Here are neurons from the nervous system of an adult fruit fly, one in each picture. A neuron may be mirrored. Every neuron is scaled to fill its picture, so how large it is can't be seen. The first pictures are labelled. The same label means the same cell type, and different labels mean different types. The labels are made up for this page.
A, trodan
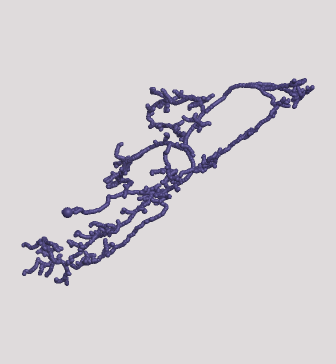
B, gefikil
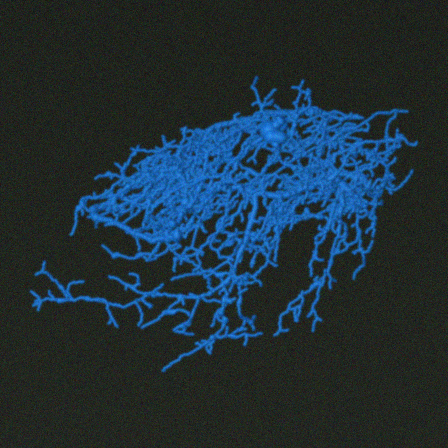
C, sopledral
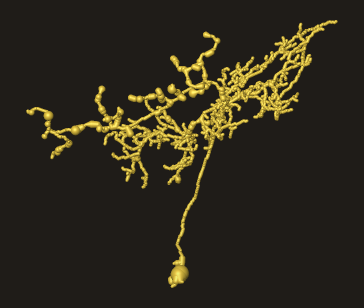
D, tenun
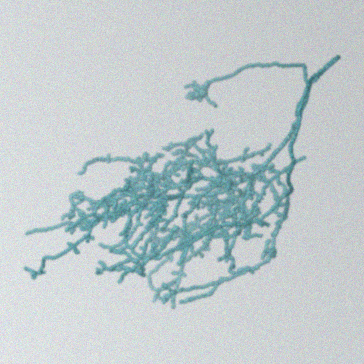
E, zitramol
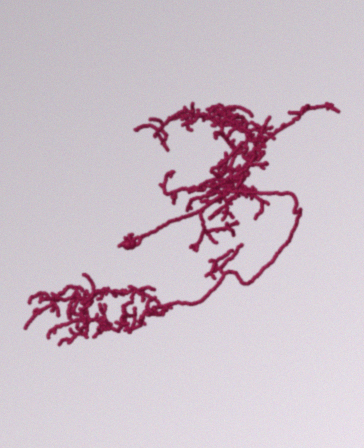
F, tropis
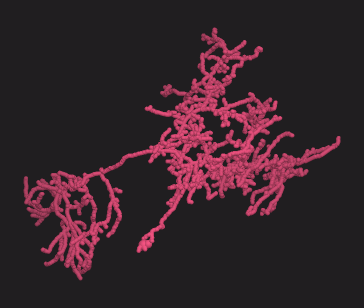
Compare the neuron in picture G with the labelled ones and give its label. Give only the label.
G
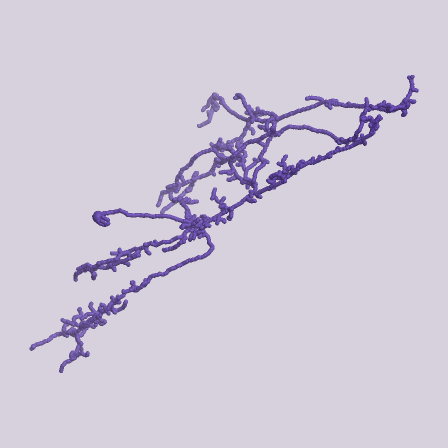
trodan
